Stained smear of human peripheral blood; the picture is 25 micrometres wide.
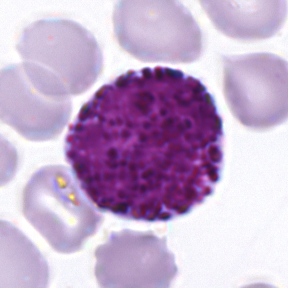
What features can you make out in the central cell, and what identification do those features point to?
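Notice first how densely packed the cell is with coarse dark purple granules. They spread over the whole cell, even where the nucleus would lie, so the nucleus is largely hidden beneath them. At the margin the granules crowd together and give the edge a bumpy look. This is a basophil.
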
